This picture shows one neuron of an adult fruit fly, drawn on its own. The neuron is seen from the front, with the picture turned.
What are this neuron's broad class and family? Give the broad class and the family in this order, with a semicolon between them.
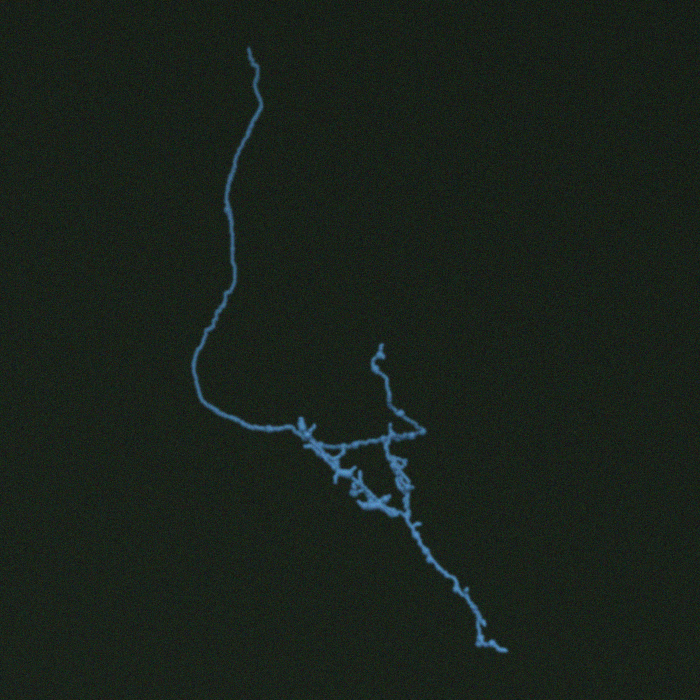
sensory neuron entering the nerve cord; class mechanosensory tactile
